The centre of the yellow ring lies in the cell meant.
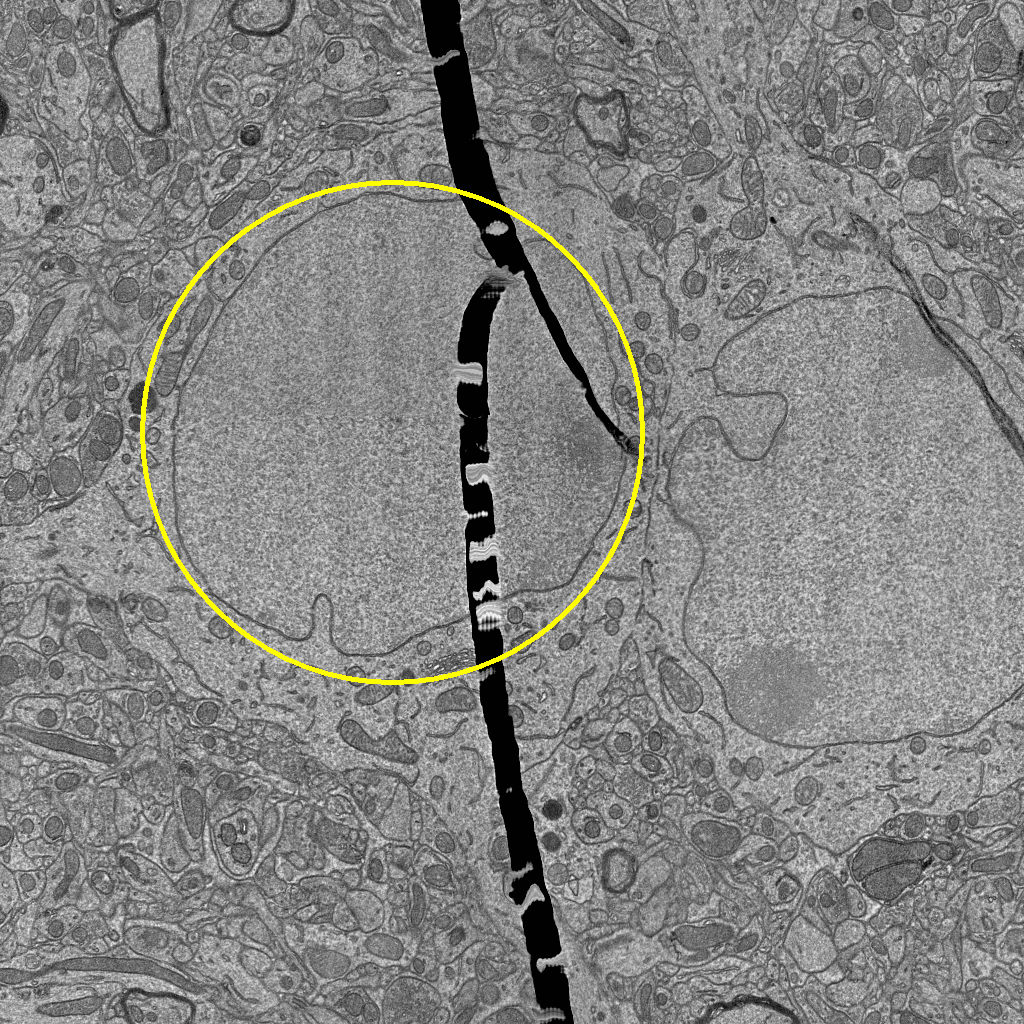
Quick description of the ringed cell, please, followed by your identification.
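Large rounded nucleus, almost whole, filling most of the ring. Envelope smooth over most of its length; one narrow infolding at the lower edge. Chromatin pale, finely dispersed; no thick dark band lining the envelope. Another large pale nucleus close by, to the right of this cell. Excitatory neuron.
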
